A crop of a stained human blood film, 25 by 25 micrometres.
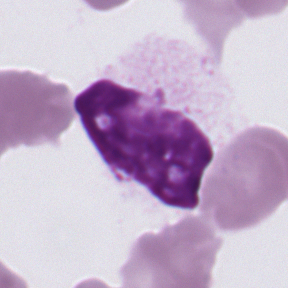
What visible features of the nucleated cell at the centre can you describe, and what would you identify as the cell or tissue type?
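Nucleus: a single unlobed mass, elongated from upper left to lower right. Outline angular, edges fairly straight. Chromatin dark purple, densely stained. A few small pale spots within the dark nucleus. Name: segmented neutrophil.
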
